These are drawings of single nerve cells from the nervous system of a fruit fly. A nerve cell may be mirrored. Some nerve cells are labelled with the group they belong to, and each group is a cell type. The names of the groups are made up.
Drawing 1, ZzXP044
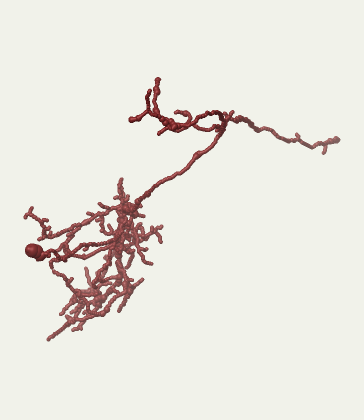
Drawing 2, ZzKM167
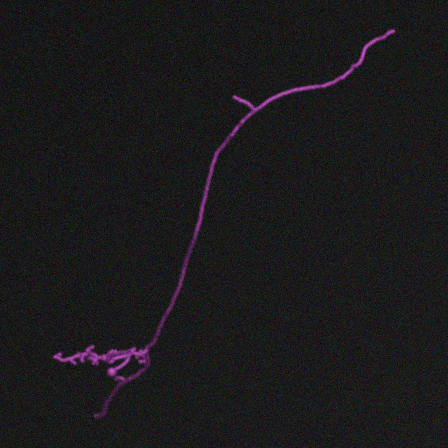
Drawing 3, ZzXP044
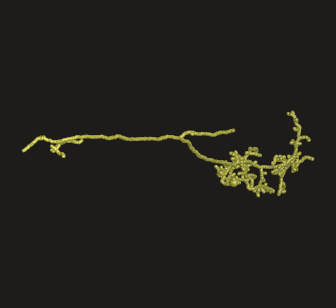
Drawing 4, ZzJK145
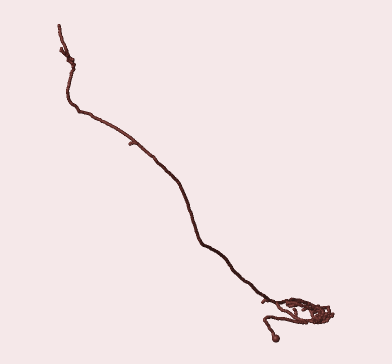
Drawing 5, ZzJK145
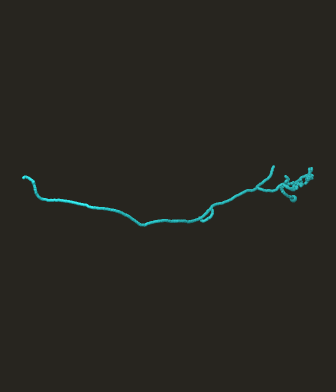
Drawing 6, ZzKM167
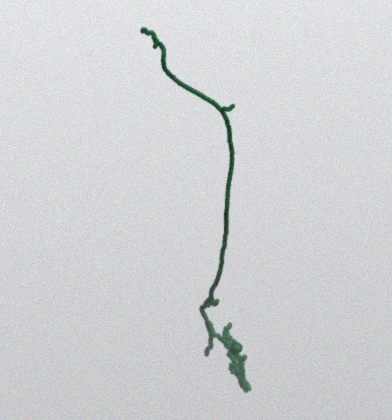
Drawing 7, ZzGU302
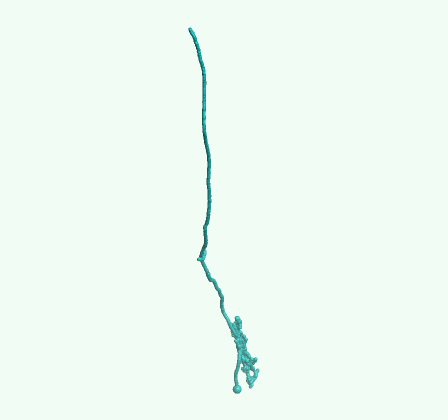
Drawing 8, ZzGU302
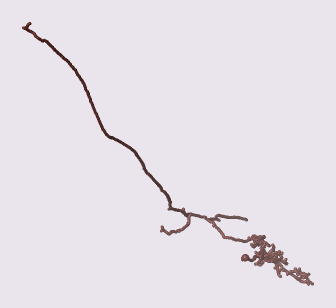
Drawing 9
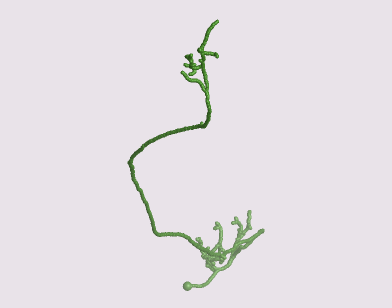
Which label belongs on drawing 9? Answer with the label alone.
ZzJK145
